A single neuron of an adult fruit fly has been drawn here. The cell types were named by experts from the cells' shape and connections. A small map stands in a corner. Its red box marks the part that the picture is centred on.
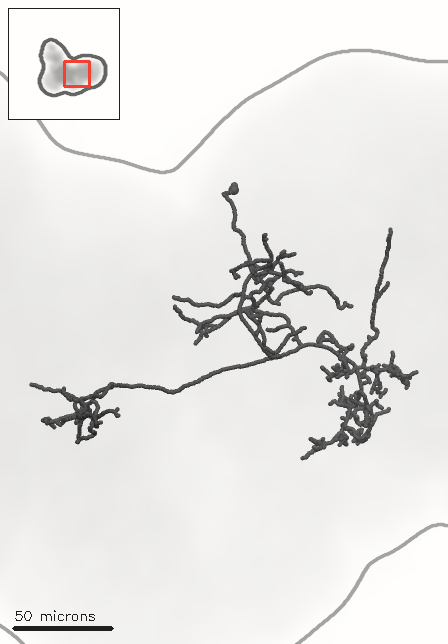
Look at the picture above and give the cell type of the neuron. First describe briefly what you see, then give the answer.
From left to right in the picture it spans about 200 microns. Dozens of branch ends can be seen. This is a central-brain intrinsic neuron. Its cell type is WED127.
